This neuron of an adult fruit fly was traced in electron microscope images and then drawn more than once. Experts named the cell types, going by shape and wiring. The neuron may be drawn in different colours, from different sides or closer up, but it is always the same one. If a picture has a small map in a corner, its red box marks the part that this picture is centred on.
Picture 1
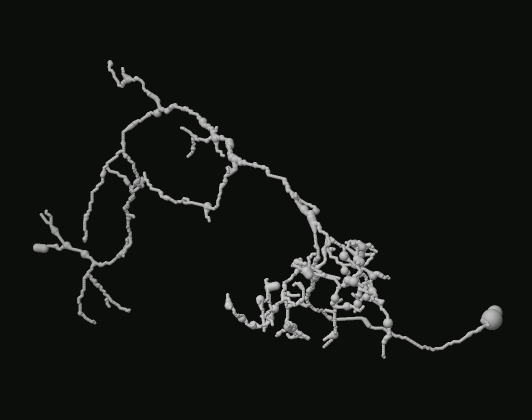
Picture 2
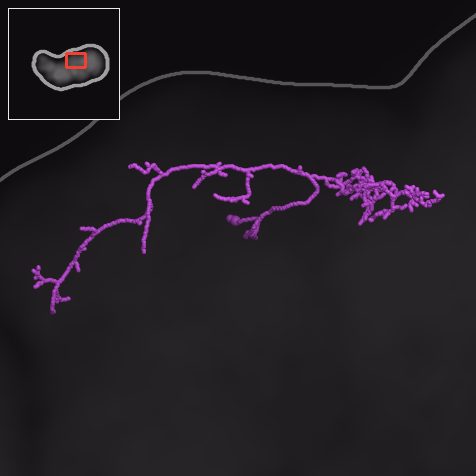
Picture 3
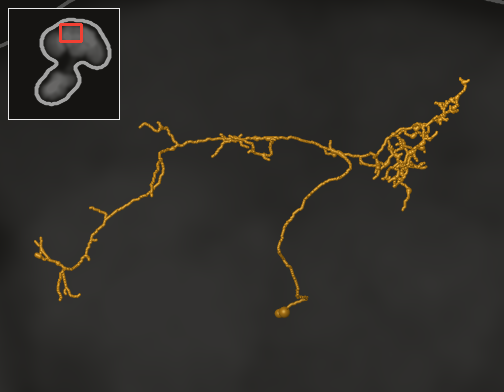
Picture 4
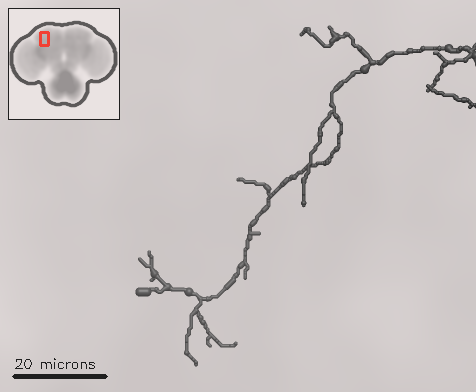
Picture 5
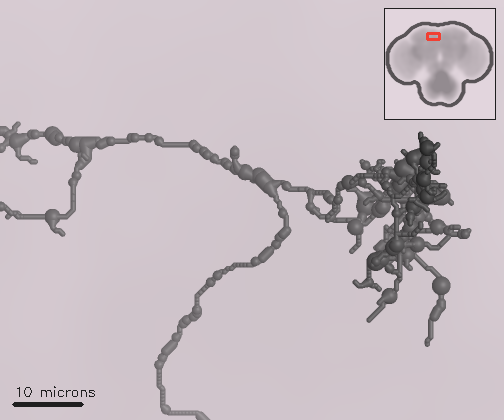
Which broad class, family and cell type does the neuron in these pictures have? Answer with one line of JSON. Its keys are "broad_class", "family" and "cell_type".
{"broad_class": "central-brain intrinsic neuron", "family": "hemilineage DM4_dorsal", "cell_type": "SMP416"}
